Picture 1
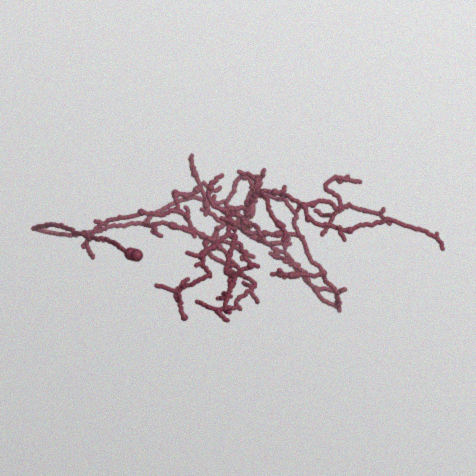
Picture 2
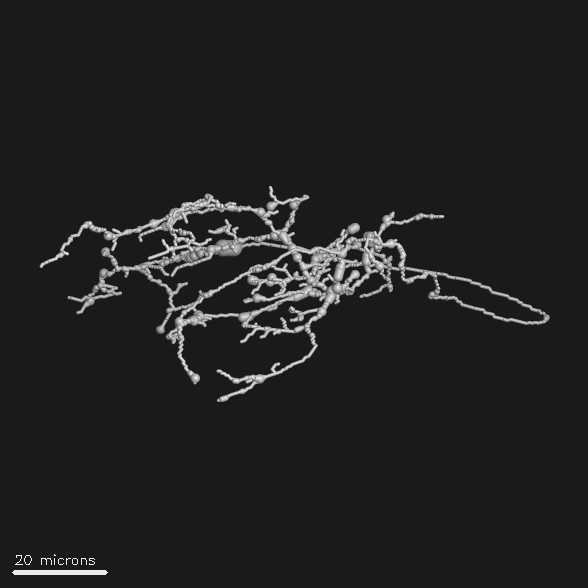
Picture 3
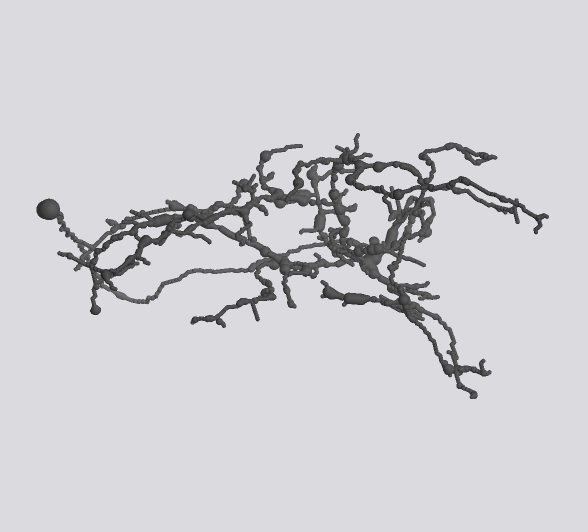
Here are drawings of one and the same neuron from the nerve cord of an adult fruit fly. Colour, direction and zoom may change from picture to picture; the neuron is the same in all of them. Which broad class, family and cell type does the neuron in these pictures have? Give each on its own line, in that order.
nerve-cord intrinsic neuron
hemilineage 11B
IN11B025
